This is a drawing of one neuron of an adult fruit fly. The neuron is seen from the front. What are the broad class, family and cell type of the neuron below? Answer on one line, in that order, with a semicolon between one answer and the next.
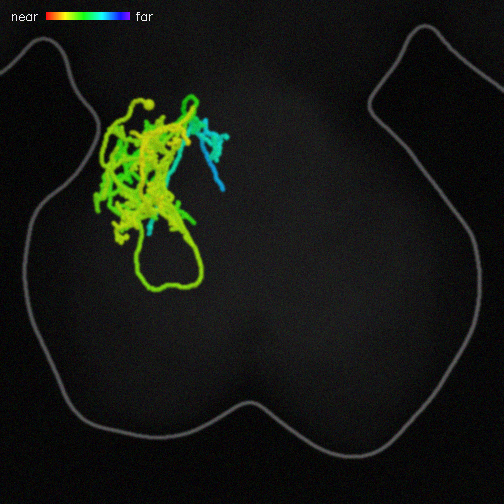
nerve-cord intrinsic neuron; hemilineage 17A; IN17A057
